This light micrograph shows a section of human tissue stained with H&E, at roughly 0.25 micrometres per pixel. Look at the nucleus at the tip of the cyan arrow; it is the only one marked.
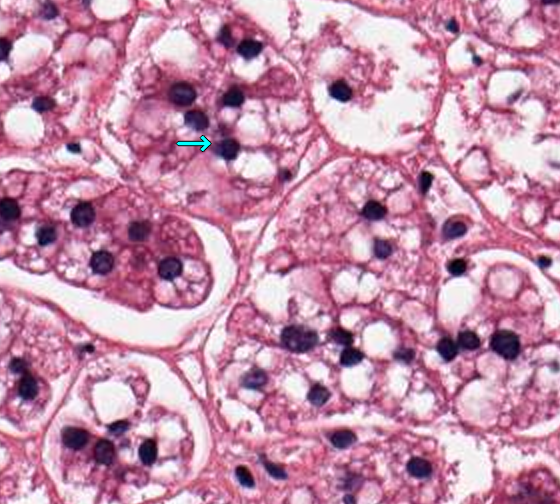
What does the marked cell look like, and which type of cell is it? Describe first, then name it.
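The nucleus is round, with a smooth edge, and stains dark and evenly throughout. The cytoplasm is pale pink and foamy, filled with many clear, rounded vacuoles separated by thin pink strands. The cell's own outline is not distinct; its cytoplasm blends into that of the neighbouring cells. The cell lies inside a rounded nest of cells that is enclosed by thin pink fibrous septa. The marked nucleus belongs to an adrenal cortical cell.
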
